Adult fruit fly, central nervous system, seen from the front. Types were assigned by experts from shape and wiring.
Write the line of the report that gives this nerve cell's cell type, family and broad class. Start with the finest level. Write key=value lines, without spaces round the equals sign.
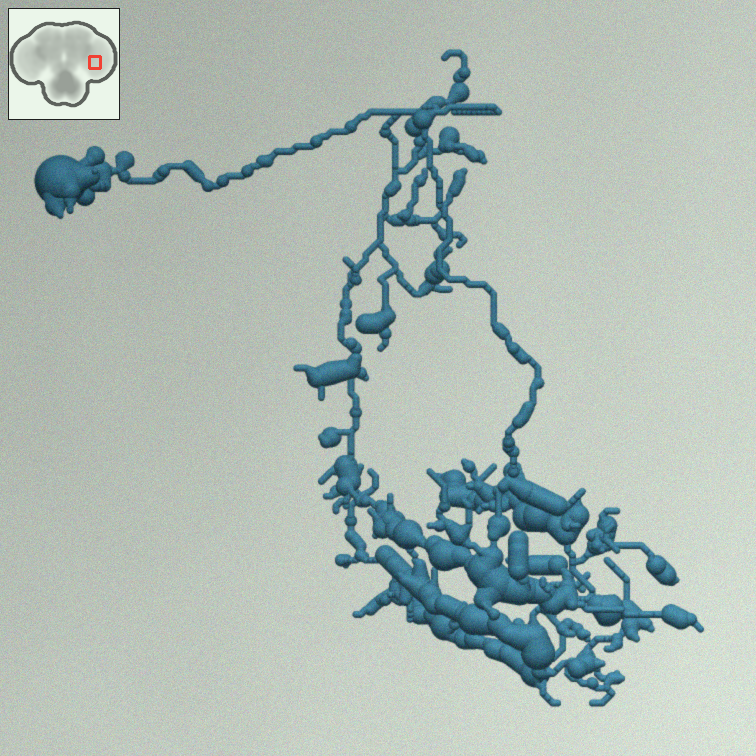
cell_type=Dm9
family=Dm
broad_class=optic-lobe intrinsic neuron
